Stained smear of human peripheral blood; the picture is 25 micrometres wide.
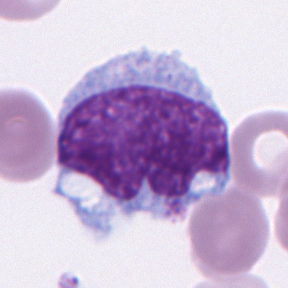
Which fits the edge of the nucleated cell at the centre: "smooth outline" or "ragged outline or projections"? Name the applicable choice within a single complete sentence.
Projections, blebs or tags, or a frayed edge, mark the outline of the cell.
